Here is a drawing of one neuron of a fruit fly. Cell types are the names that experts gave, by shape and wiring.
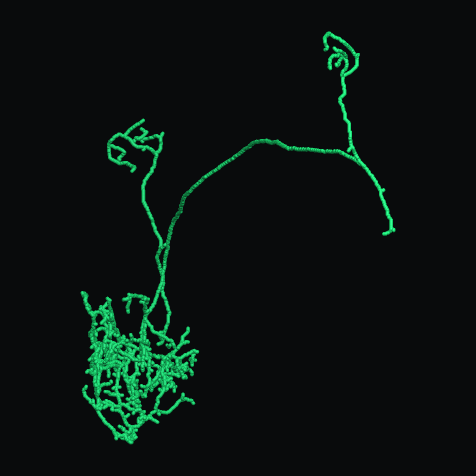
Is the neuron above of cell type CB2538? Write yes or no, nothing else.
no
